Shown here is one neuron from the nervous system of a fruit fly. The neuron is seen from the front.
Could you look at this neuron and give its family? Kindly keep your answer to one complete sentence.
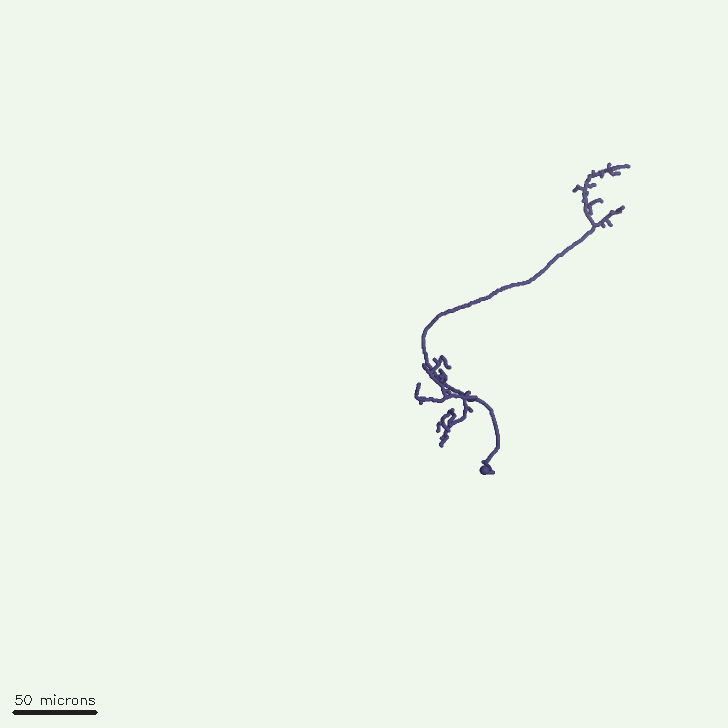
Family assignment for this neuron is hemilineage ALv1.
